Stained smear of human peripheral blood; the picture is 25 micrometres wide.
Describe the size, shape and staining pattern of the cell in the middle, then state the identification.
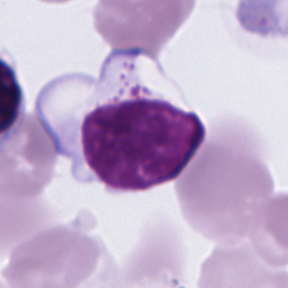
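Cytoplasm mainly above nucleus; nucleus at lower edge of cell. Cytoplasm very pale, almost colourless, faint bluish rim only. Few small reddish-purple granules in cytoplasm just above nucleus. Chromatin dense, dark purple, few paler patches. Nucleus approx. 11 by 8 micrometres. Cell: large granular lymphocyte.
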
